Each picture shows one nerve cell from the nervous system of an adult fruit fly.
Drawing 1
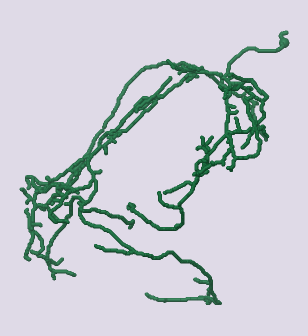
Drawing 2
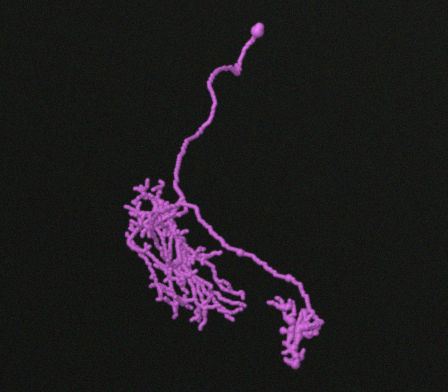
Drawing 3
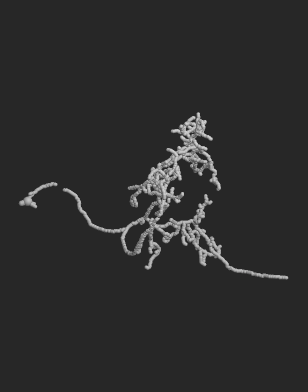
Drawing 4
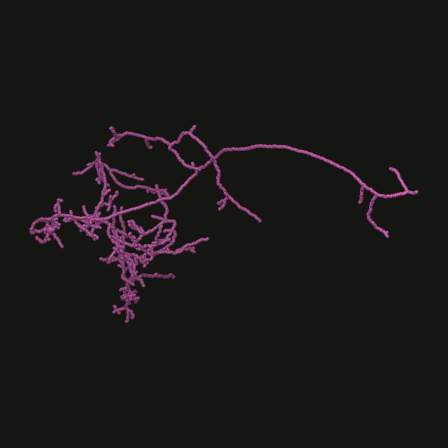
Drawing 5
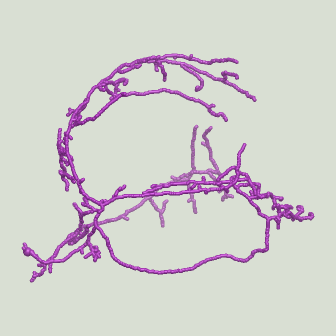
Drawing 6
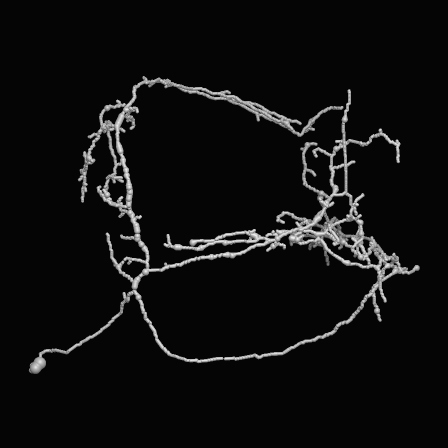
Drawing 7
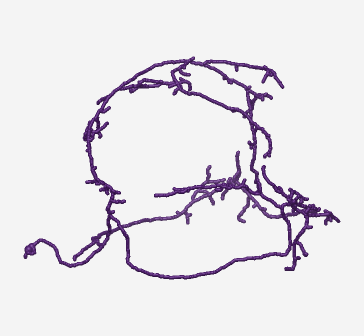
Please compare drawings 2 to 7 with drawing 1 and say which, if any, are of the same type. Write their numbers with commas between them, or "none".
5, 6, 7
